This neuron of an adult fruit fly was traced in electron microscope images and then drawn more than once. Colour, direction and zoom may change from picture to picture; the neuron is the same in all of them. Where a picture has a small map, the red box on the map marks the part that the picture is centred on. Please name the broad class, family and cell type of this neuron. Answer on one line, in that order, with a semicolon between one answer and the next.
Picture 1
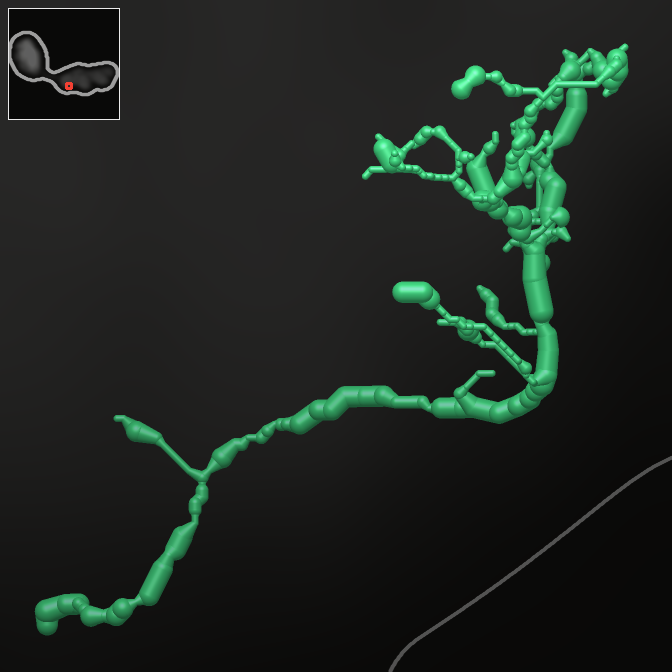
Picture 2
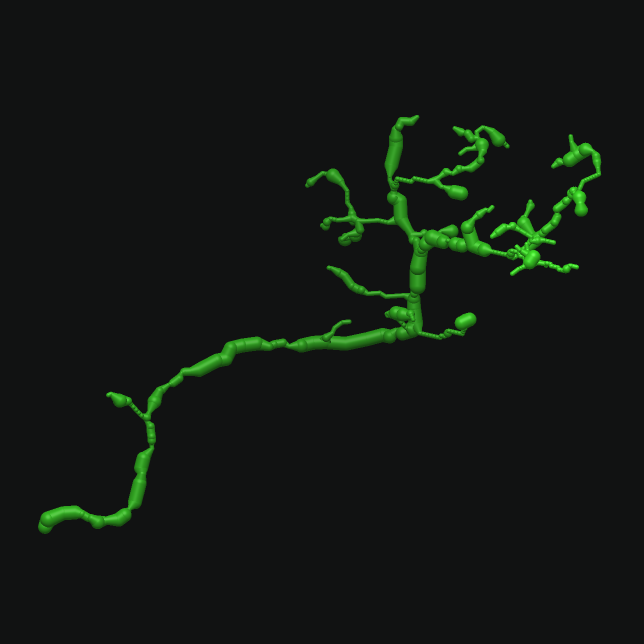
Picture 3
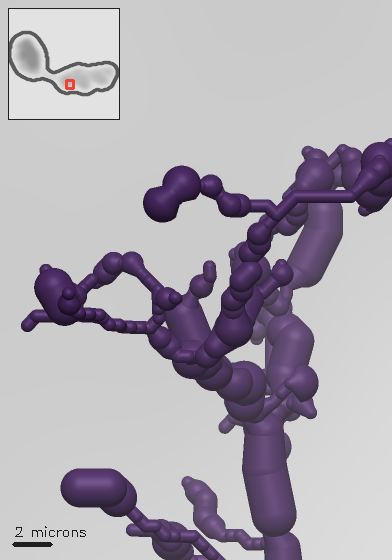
sensory neuron entering the nerve cord; class mechanosensory tactile; SNta30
